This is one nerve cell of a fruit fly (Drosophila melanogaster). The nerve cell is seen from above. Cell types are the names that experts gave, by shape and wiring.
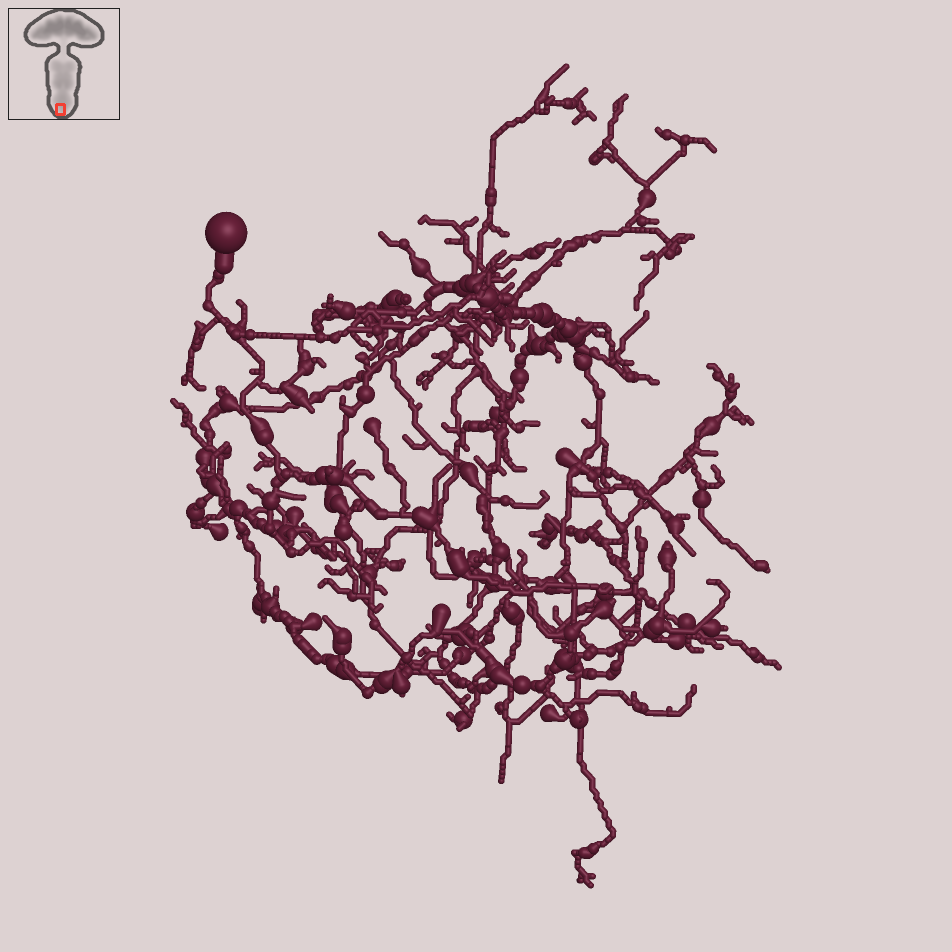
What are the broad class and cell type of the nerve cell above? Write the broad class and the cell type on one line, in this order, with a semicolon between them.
nerve-cord intrinsic neuron; INXXX382_b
